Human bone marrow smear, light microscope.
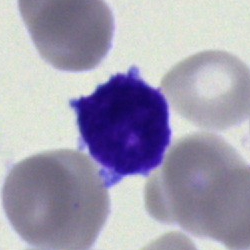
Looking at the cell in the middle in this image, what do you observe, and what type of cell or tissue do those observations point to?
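Look first at the outline: roughly round, but slightly irregular and bumpy. Now see how the nucleus takes up nearly the whole cell. Its chromatin is dense and stains a dark purple-blue. At the lower left edge, a small pale blue tag of cytoplasm projects outward. What we have here is a blast.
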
